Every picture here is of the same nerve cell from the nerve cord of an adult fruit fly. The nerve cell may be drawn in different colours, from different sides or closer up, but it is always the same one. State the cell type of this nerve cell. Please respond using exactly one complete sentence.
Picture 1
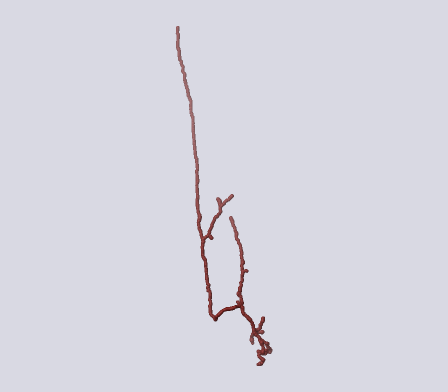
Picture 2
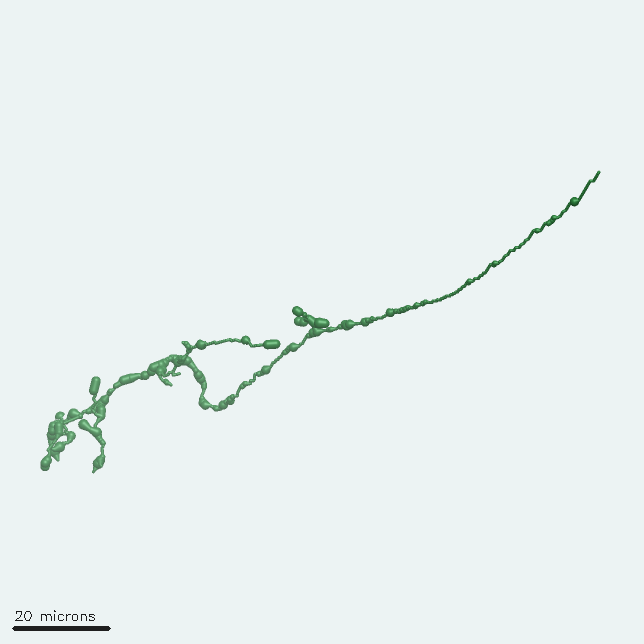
It is as DNge072 that this nerve cell is typed.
